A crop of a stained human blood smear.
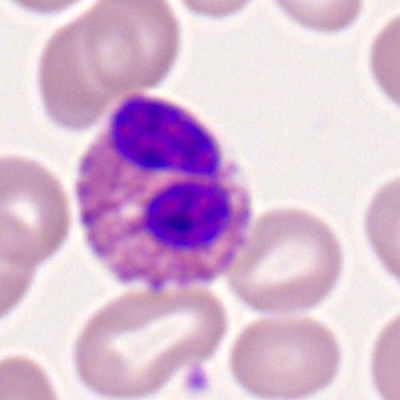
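Eosinophil: two nuclear lobes lie one above the other, the upper one toward the upper left. Their chromatin is dense and dark purple, and neither lobe shows any nucleoli. The cell outline is roughly round, with a slightly bumpy edge.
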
